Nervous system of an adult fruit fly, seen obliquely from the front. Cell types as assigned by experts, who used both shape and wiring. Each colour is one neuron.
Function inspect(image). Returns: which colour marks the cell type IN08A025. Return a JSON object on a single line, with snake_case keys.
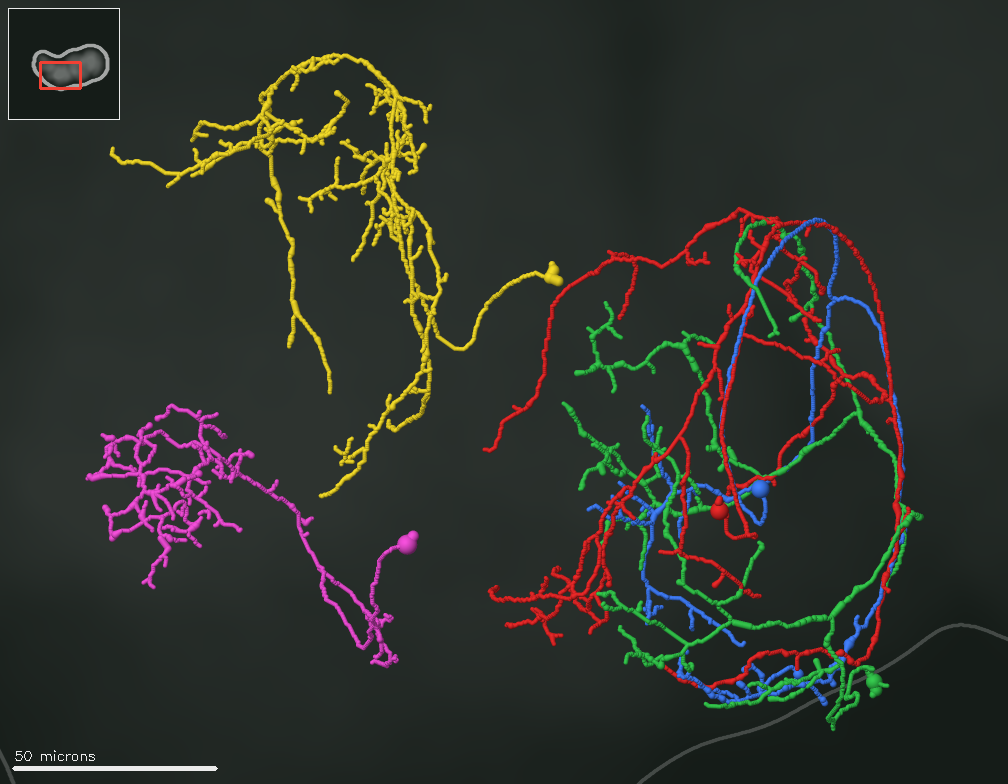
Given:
{"colour": "red"}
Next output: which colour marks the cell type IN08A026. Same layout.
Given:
{"colour": "yellow"}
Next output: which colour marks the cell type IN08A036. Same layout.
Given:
{"colour": "magenta"}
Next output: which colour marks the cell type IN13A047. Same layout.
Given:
{"colour": "green"}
